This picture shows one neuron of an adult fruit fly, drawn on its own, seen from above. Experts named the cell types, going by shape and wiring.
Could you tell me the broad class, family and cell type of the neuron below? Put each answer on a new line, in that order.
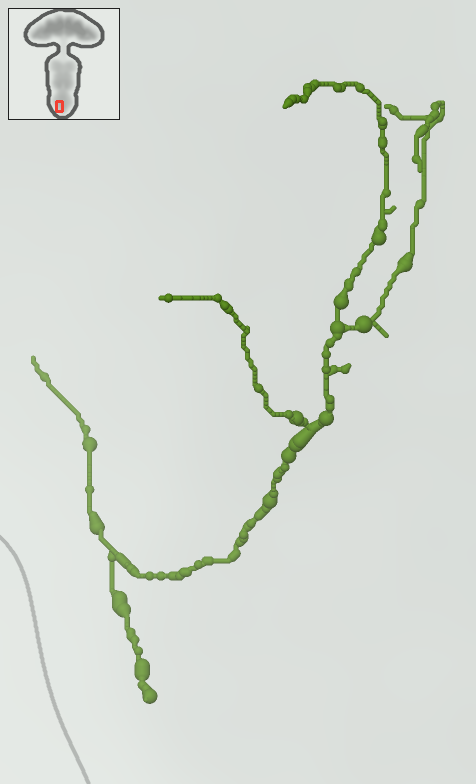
sensory neuron entering the nerve cord
class mechanosensory tactile
SNta43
